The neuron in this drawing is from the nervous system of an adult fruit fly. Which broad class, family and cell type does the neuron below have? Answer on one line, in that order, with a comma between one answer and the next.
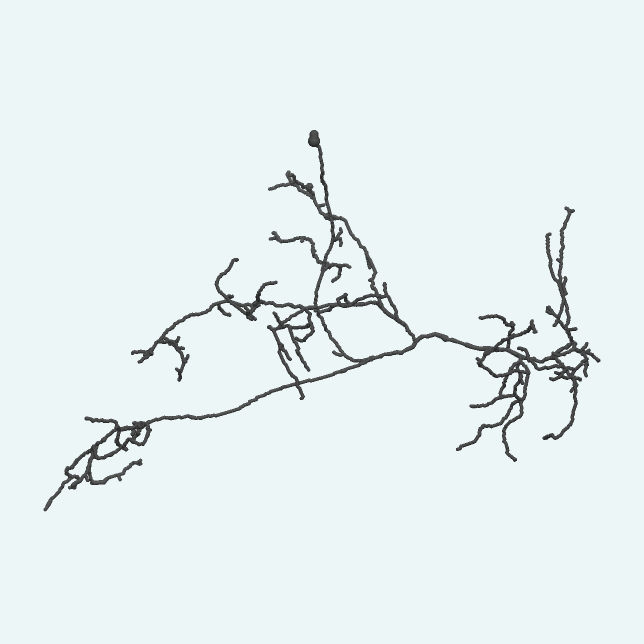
central-brain intrinsic neuron, hemilineage VLPp2, CB3376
